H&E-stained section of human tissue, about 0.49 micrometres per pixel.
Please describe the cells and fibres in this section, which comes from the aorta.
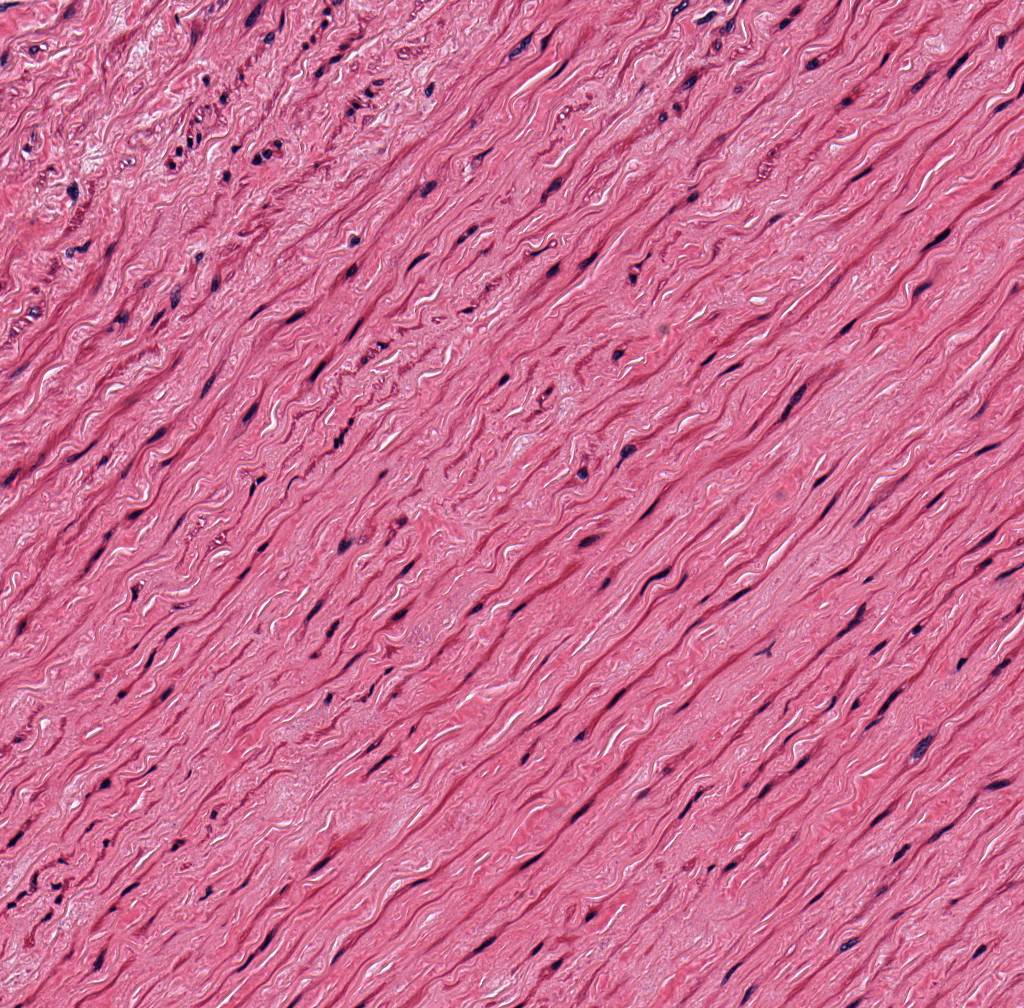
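Dense fibrous tissue fills the field, its fibres running parallel, diagonally from lower left to upper right. They are wavy and crimped along their length. Dark, elongated, spindle-shaped nuclei lie parallel to the fibres. Small clusters of more crowded nuclei occupy the upper left corner.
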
